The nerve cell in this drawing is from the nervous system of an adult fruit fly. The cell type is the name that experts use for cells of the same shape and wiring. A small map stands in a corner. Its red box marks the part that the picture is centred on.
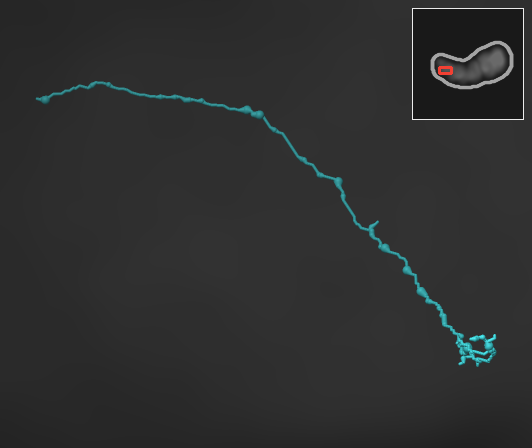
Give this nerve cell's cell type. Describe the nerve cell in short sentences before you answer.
No cell body is drawn. It has a dozen or fewer branch ends. Its broad class is sensory neuron entering the nerve cord. It is of cell type SNta31.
